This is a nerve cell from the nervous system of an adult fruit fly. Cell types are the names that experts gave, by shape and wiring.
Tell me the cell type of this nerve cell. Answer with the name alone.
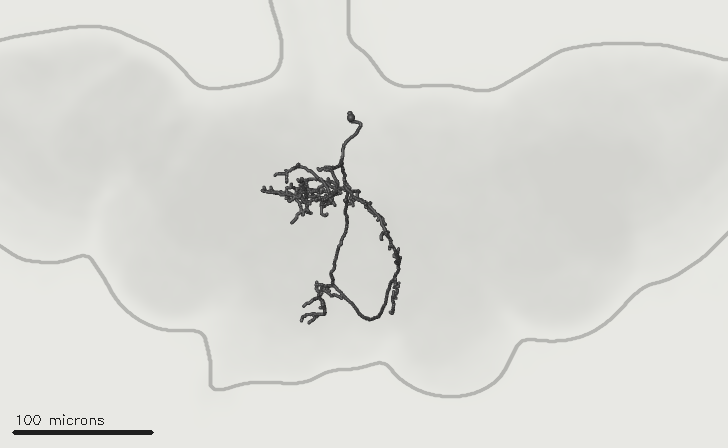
CB1081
